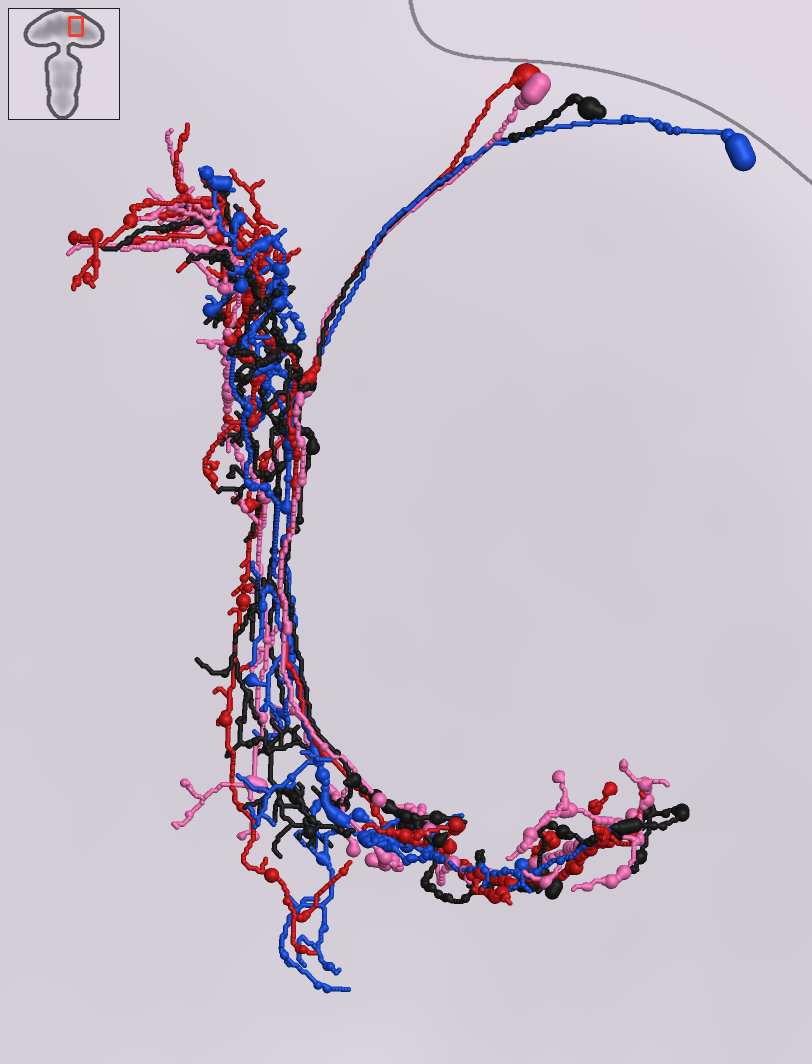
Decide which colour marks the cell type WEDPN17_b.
pink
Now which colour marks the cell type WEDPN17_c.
black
